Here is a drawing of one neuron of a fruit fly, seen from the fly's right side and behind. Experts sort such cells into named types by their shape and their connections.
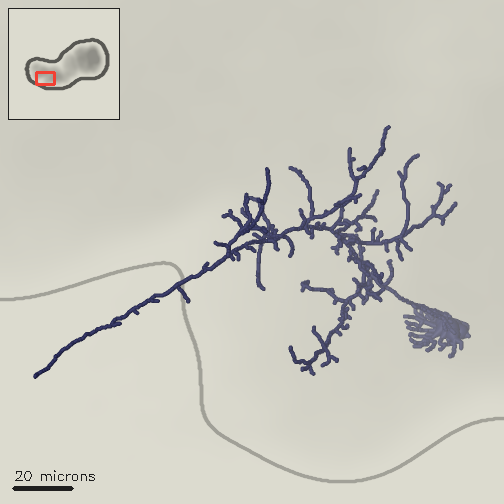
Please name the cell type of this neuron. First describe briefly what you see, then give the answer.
From left to right in the picture it spans about 150 microns. Dozens of branch ends can be seen. Its broad class is motor neuron of the nerve cord. The cell type is Ti flexor MN.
